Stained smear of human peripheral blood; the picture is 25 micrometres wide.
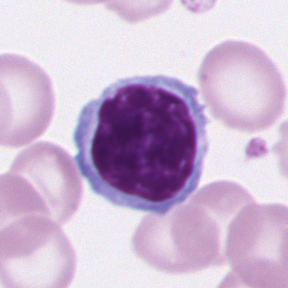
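Typical lymphocyte, the cell in the middle of a stained peripheral blood smear. The cell measures about 12 micrometres across, and its round nucleus, about 10 micrometres across, fills about 70% of the cell's area. The nucleus sits slightly off-centre, leaving a broader band of cytoplasm on the left side. Elsewhere the cytoplasm forms a narrow pale blue rim around the nucleus. The chromatin is dense and dark purple, with coarse clumps. The outer edge of the cell is slightly irregular rather than perfectly smooth.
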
